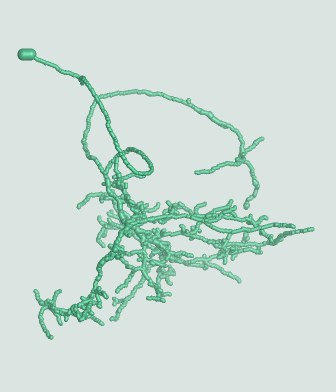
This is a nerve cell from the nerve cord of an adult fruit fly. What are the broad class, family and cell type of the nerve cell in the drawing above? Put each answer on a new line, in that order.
nerve-cord intrinsic neuron
hemilineage 03A
IN03A075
